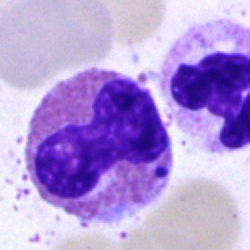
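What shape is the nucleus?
Pinched in the middle into two lobes joined by a broad band, and lying diagonally from lower left to upper right.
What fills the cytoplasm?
Fine purple granules, plus one small dark purple dot just below the right end of the nucleus.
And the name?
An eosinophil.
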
